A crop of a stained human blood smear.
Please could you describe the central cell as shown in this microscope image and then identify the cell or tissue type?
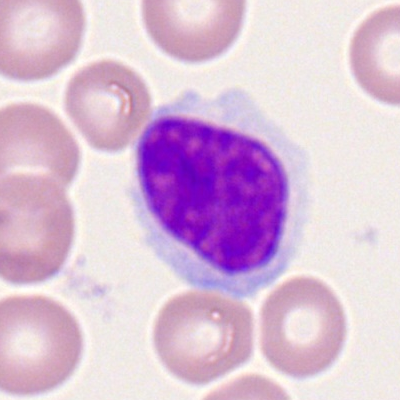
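Chromatin's coarsely clumped, and the cytoplasm is pale blue with no granules in it. The outer edge is slightly ragged. That's a lymphocyte.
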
